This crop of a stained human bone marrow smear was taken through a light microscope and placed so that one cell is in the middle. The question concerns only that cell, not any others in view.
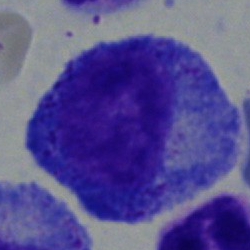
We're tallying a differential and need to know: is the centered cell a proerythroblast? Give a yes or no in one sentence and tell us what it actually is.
No, the centre of the crop contains a promyelocyte rather than a proerythroblast.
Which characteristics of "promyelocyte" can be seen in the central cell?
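In this promyelocyte the nucleus is a single large mass, not divided into lobes.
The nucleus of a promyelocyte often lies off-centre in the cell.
Here it occupies the left and central part of the cell, leaving most of the cytoplasm on the right, which is in keeping with that position. Its chromatin is finely textured and stains deep purple. Fine reddish-purple granules are scattered through the cytoplasm.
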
